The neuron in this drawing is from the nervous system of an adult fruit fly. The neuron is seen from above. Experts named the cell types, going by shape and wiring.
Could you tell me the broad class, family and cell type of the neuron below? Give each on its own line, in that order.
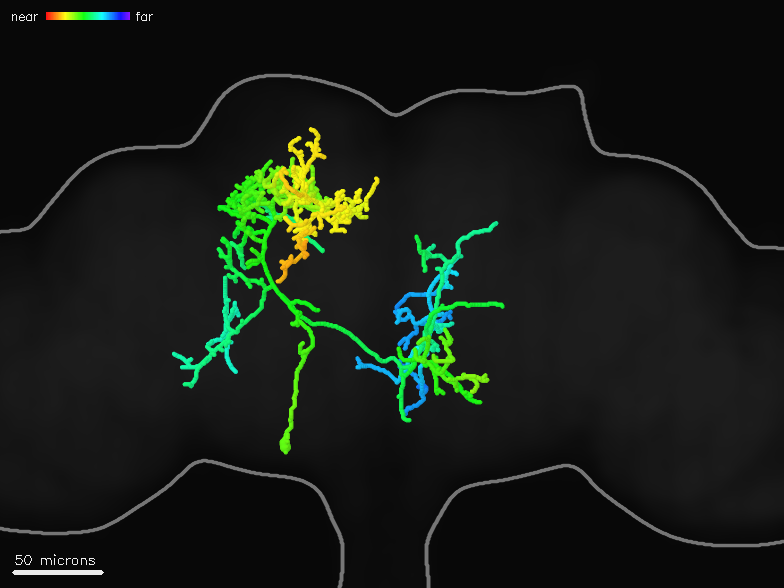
central-brain intrinsic neuron
hemilineage DM6_central1
LAL182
